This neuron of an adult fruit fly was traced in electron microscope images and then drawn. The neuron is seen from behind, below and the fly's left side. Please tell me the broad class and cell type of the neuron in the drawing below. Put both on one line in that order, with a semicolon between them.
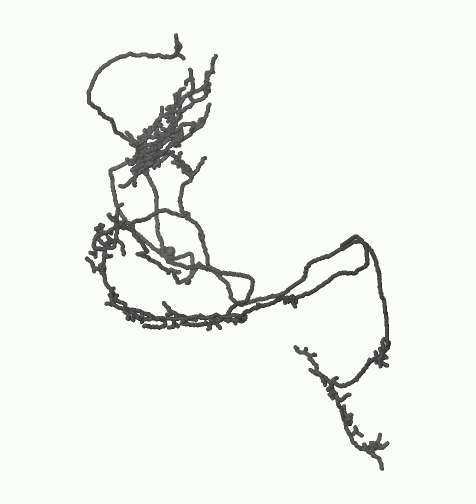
central-brain intrinsic neuron; CRE008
